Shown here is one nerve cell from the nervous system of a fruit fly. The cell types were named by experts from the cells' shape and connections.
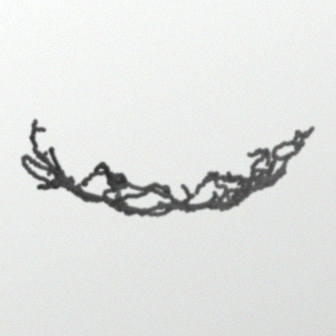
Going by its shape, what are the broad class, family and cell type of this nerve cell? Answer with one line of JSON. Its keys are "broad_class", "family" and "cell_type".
{"broad_class": "central-brain intrinsic neuron", "family": "hemilineage LHd2", "cell_type": "CB1154"}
